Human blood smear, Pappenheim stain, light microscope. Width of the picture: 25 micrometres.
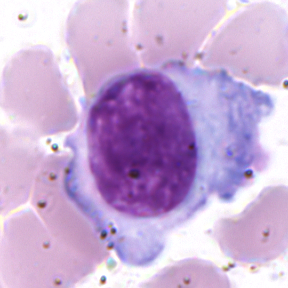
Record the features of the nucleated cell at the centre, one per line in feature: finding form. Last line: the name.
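Nucleus: off-centre; look toward the left side of the cell.
Chromatin: mottled, in paler and darker purple patches.
Cytoplasm: no stained granules here.
Outline: irregular, with a scalloped, frayed edge on the right.
Name: plasma cell.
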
